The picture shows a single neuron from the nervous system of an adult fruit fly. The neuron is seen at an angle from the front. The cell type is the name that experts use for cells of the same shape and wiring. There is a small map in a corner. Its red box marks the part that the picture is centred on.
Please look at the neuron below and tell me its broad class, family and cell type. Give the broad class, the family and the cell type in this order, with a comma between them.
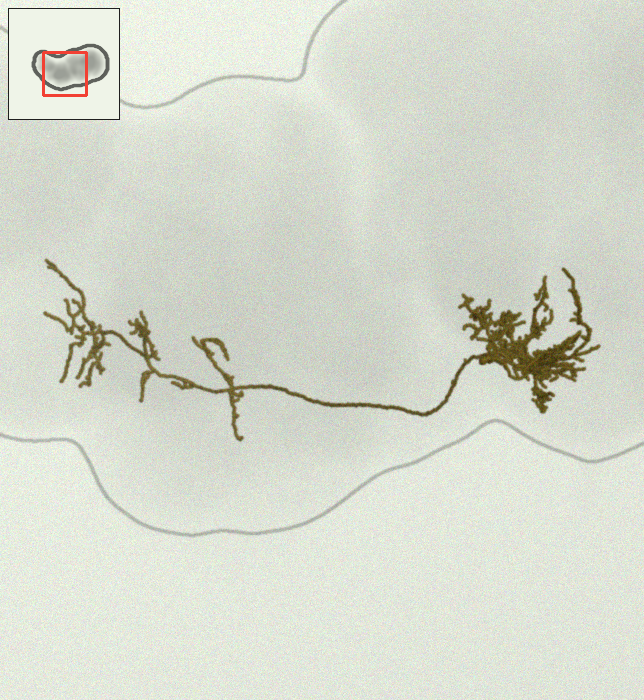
descending neuron, DNge, DNge081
